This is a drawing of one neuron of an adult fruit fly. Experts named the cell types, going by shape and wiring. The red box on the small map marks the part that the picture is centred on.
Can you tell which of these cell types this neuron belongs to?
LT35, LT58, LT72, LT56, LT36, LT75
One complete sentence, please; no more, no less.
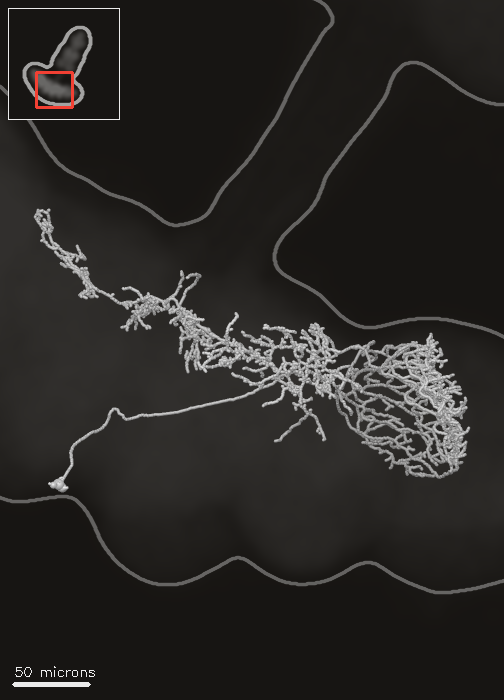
To this neuron applies the cell type name LT35.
